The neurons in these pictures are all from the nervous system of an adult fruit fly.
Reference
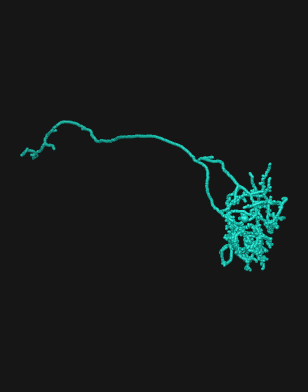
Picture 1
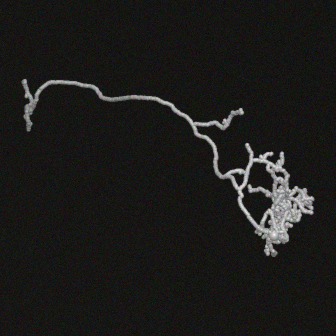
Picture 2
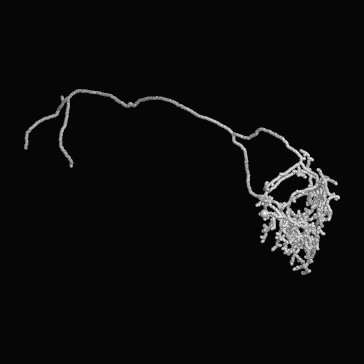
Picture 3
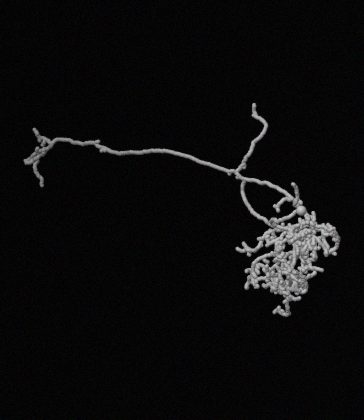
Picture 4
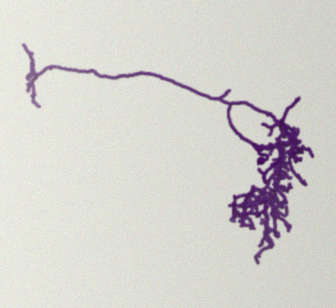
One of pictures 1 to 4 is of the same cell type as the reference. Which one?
Picture 2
